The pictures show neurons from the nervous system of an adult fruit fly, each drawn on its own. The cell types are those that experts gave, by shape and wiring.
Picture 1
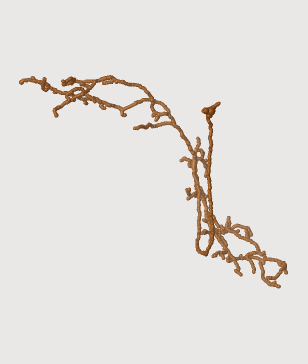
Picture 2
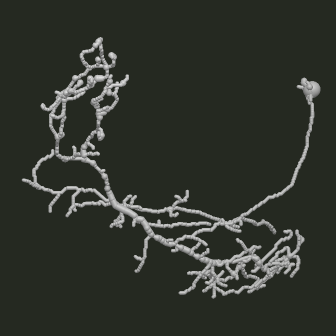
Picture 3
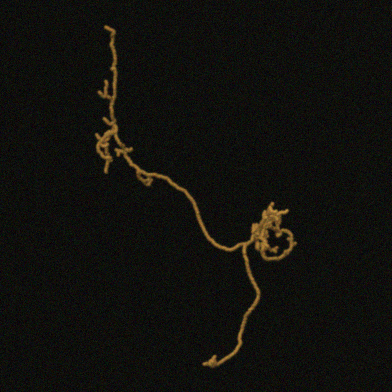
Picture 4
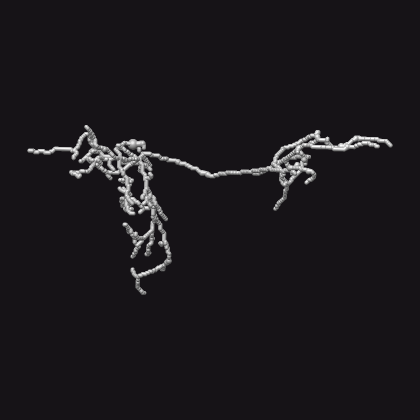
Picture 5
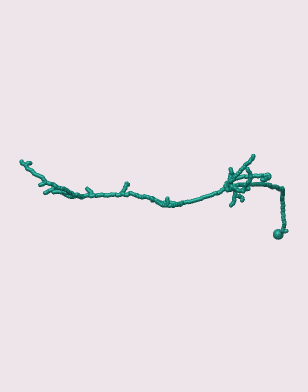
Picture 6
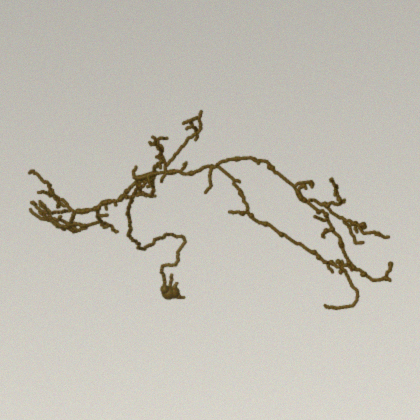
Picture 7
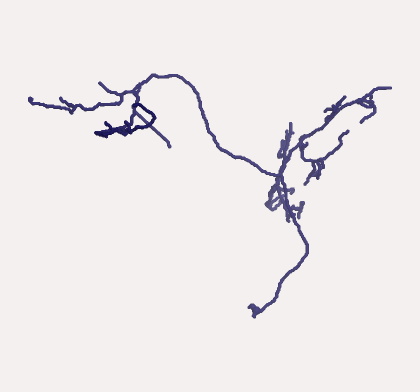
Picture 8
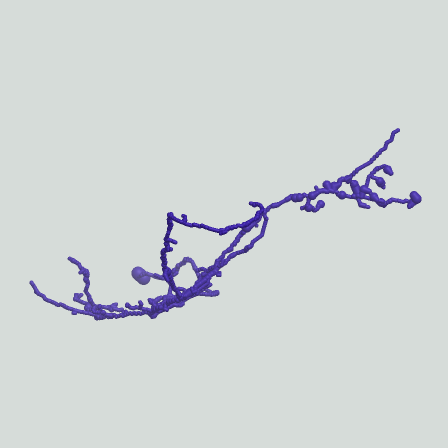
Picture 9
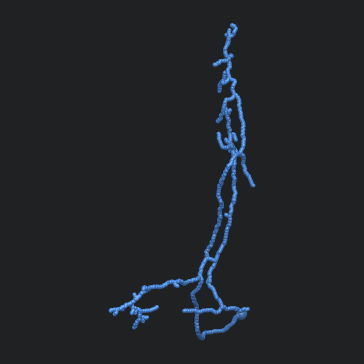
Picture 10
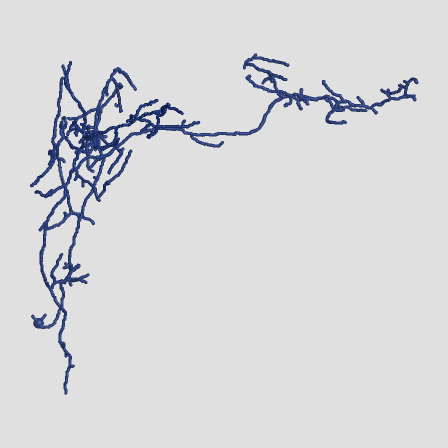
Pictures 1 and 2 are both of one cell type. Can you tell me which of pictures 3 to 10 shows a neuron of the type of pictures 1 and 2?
6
